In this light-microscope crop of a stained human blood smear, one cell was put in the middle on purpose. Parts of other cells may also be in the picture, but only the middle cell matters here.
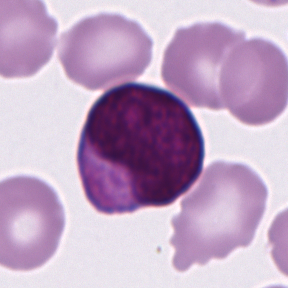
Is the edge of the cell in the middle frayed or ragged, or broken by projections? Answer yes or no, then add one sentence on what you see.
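No. The cell outline is round and smooth.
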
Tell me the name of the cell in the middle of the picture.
blast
